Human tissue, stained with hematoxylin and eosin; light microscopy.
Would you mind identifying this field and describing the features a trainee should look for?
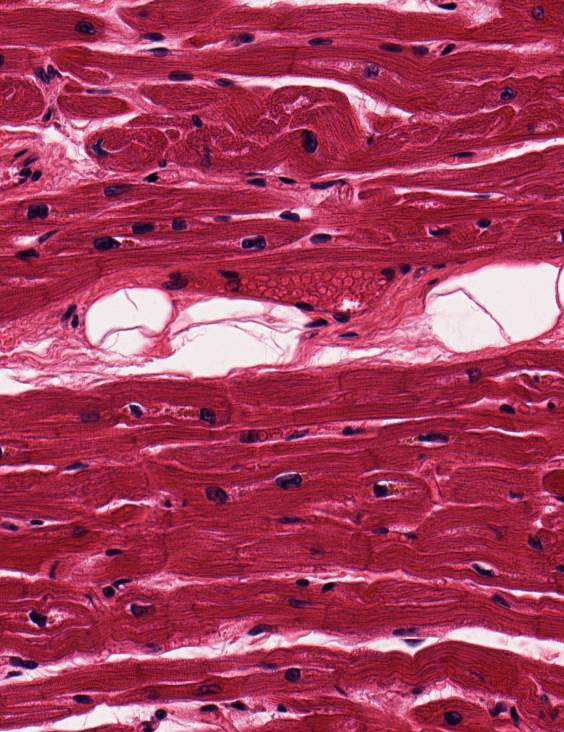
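That's myocardium. The eosinophilic fibres run mainly horizontally, and lots of them branch and join their neighbours. Their nuclei are oval and sit centrally.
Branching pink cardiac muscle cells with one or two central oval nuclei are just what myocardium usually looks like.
You'll also spot small golden-brown granules beside the ends of some nuclei.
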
